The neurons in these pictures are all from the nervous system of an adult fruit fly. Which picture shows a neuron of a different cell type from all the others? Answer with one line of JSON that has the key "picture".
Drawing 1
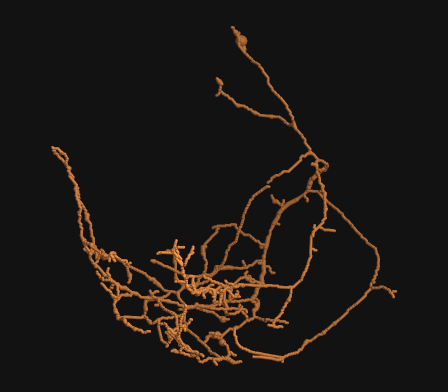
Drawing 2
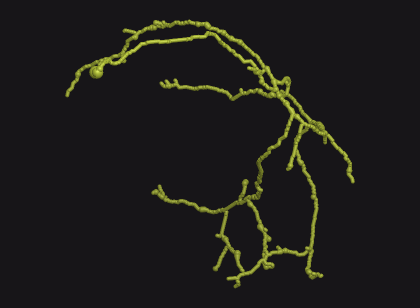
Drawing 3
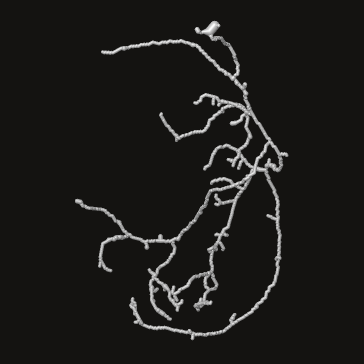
{"picture": 2}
